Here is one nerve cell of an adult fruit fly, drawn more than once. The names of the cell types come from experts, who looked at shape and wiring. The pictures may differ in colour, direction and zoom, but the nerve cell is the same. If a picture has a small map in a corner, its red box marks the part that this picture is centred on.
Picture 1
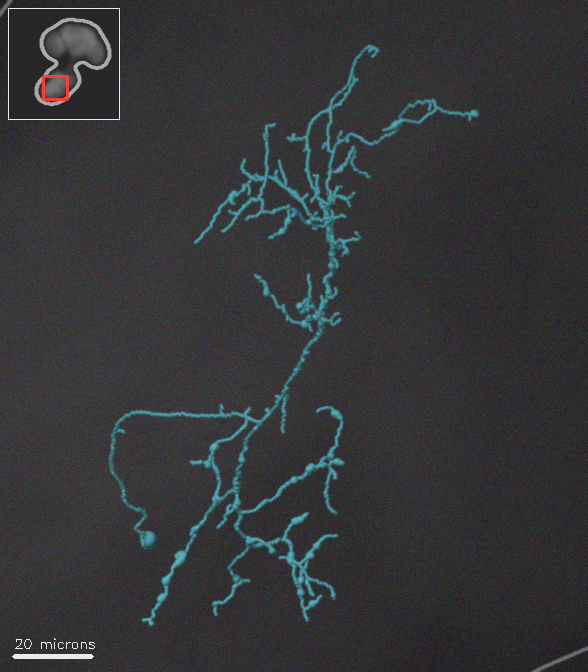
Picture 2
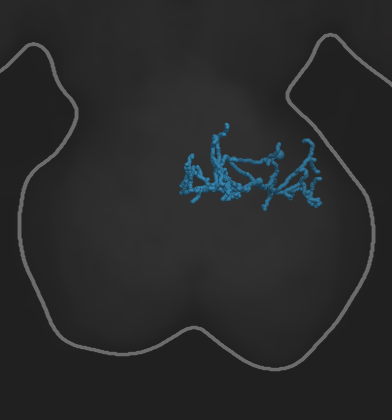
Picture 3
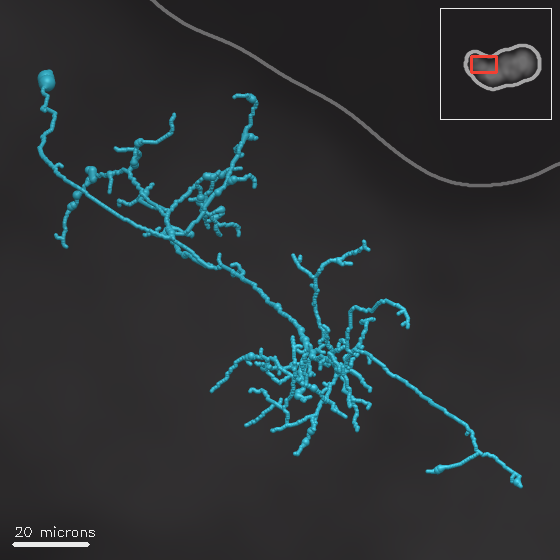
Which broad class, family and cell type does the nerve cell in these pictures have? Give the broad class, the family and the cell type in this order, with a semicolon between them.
nerve-cord intrinsic neuron; hemilineage 21A; IN21A043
